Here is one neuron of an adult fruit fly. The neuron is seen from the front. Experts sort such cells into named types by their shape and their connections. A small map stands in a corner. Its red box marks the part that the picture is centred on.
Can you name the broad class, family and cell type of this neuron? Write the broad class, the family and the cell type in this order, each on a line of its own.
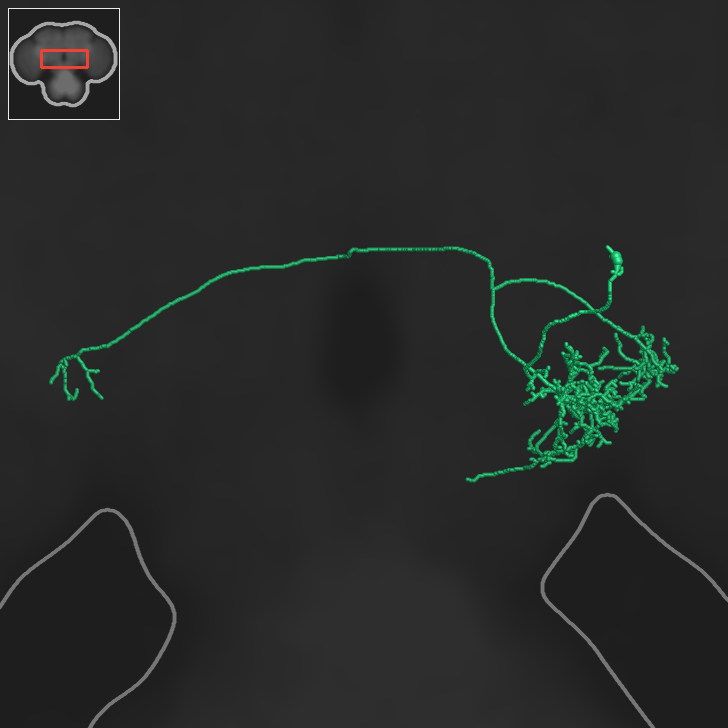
central-brain intrinsic neuron
hemilineage ALl1_ventral
CB3710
